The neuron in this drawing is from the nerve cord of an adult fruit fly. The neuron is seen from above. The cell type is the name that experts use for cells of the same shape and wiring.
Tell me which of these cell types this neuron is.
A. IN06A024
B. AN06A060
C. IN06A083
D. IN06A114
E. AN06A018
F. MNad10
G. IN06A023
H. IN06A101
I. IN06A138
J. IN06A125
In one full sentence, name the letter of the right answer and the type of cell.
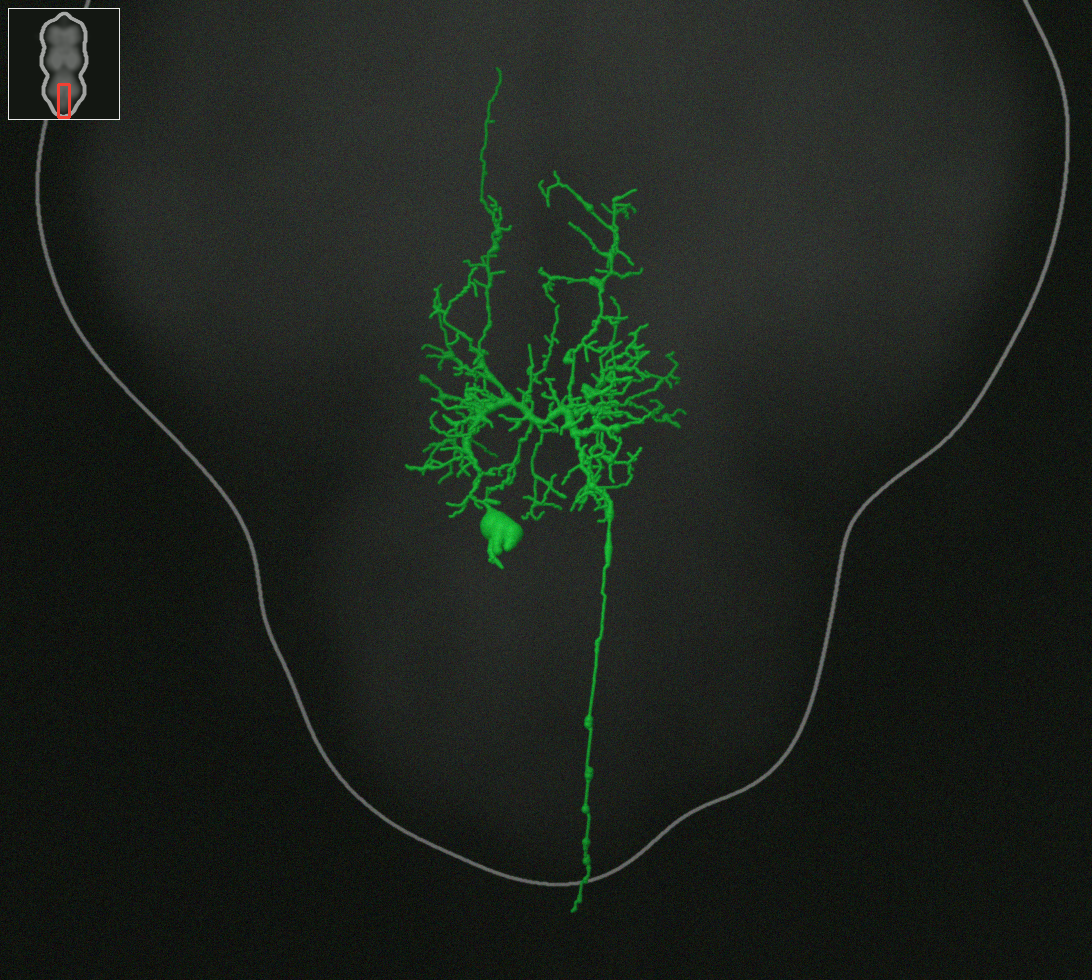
The neuron is of the MNad10 cell type, which is option F.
